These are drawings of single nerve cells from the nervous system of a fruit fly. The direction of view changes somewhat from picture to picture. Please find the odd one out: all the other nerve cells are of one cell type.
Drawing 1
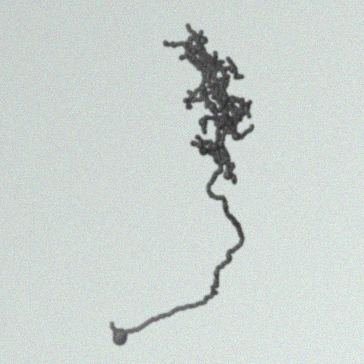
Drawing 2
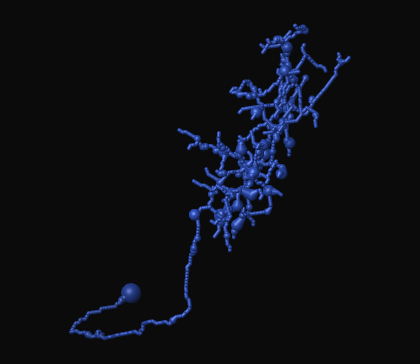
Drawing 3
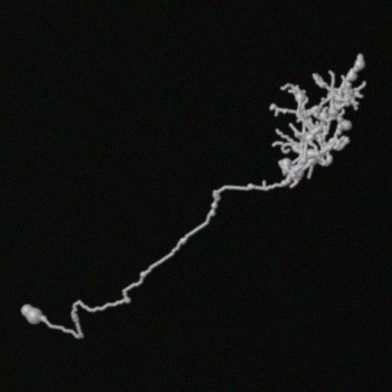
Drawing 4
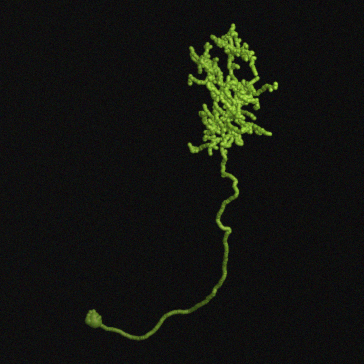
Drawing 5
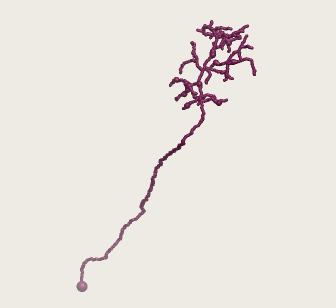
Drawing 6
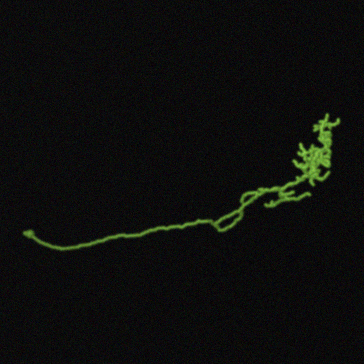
6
